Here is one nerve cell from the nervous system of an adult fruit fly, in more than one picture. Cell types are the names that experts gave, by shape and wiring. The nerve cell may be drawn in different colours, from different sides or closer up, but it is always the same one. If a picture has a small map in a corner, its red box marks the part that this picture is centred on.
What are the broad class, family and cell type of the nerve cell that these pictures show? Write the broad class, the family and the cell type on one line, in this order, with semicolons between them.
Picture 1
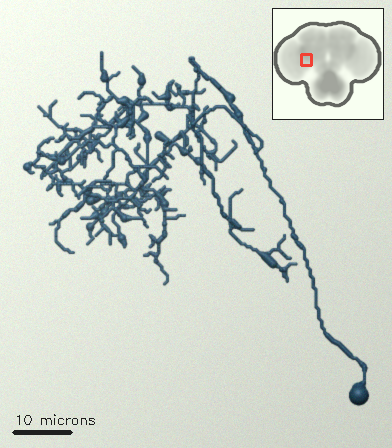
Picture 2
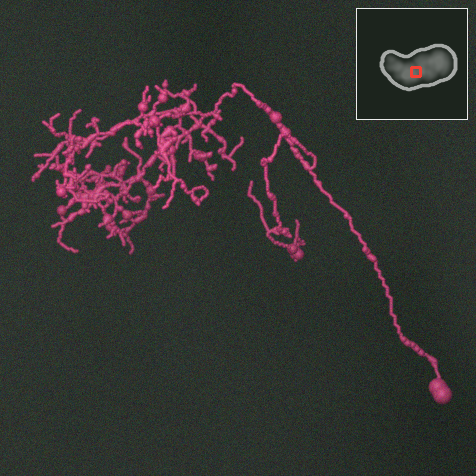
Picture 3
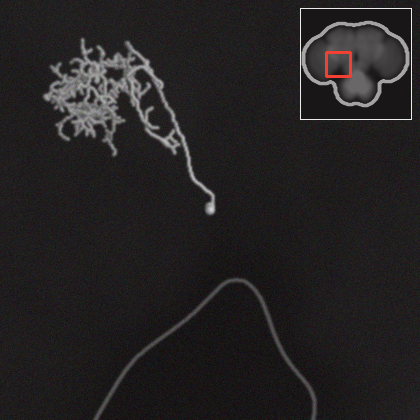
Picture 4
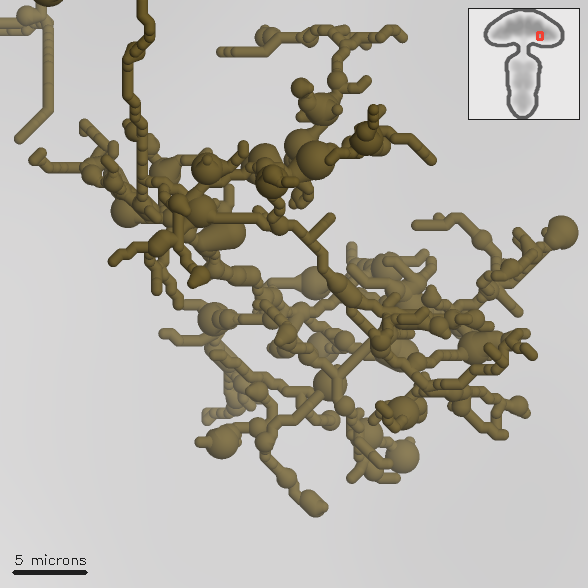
optic-lobe intrinsic neuron; Li; Li23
